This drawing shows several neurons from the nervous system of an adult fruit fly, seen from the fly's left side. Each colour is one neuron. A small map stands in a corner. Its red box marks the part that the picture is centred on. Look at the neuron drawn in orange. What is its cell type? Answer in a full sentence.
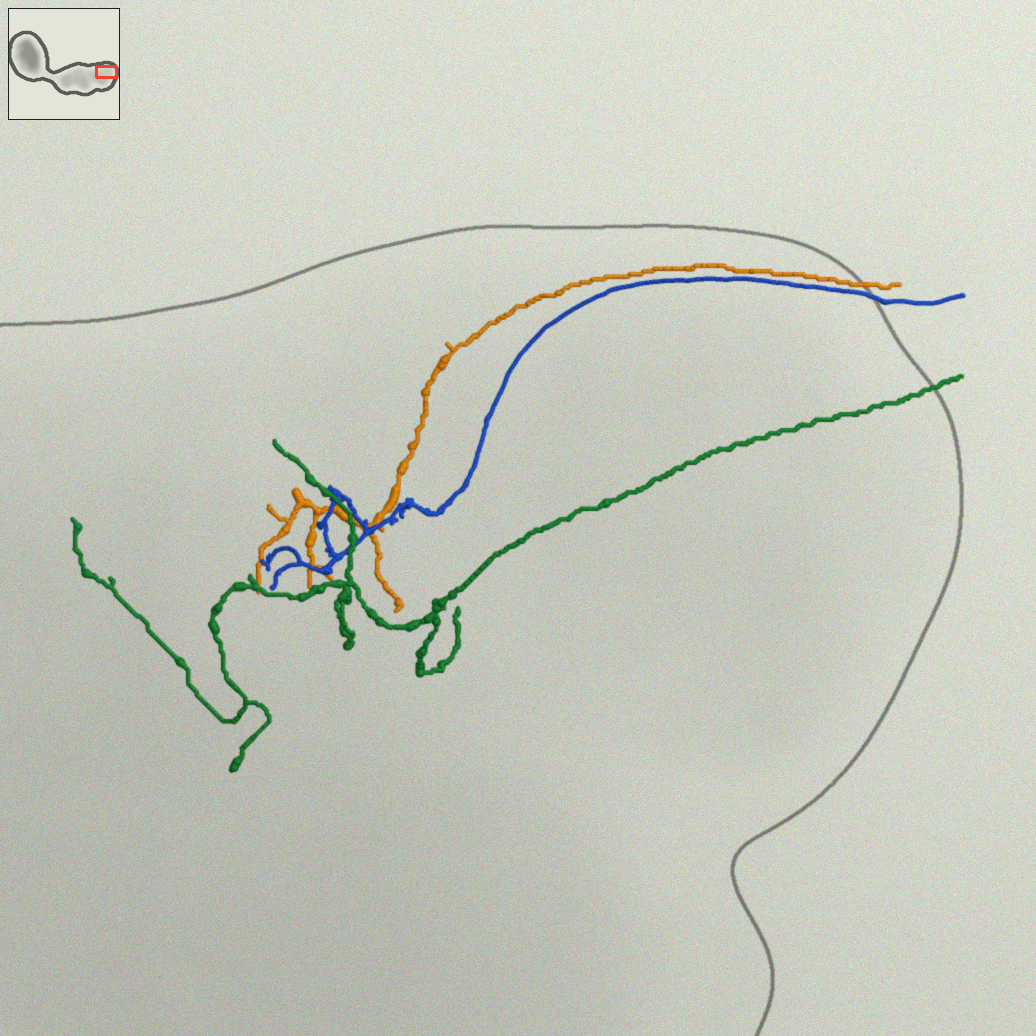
The cell type is SNxx14.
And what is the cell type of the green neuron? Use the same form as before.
The cell type is SNxx21.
